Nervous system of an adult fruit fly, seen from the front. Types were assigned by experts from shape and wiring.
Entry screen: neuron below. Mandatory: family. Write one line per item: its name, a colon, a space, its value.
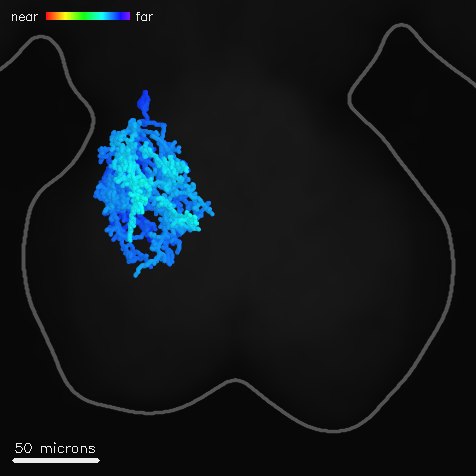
family: hemilineage 19A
